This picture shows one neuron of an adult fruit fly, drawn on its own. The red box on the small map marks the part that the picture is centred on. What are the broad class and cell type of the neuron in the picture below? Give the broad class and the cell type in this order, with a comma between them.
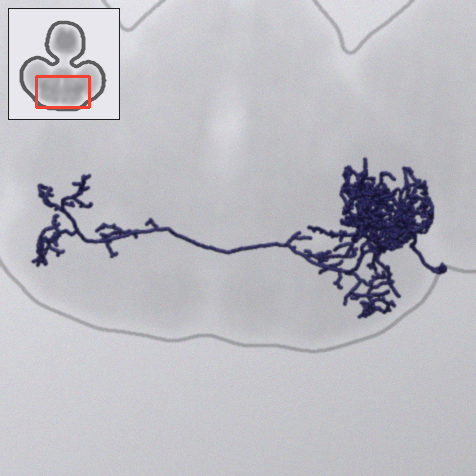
central-brain intrinsic neuron, AVLP595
